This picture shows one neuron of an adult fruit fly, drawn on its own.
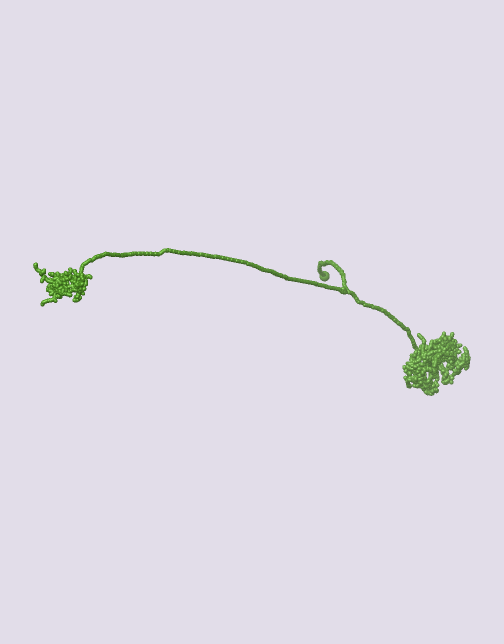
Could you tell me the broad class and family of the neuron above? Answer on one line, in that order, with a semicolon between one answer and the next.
central-brain intrinsic neuron; hemilineage VLPa2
